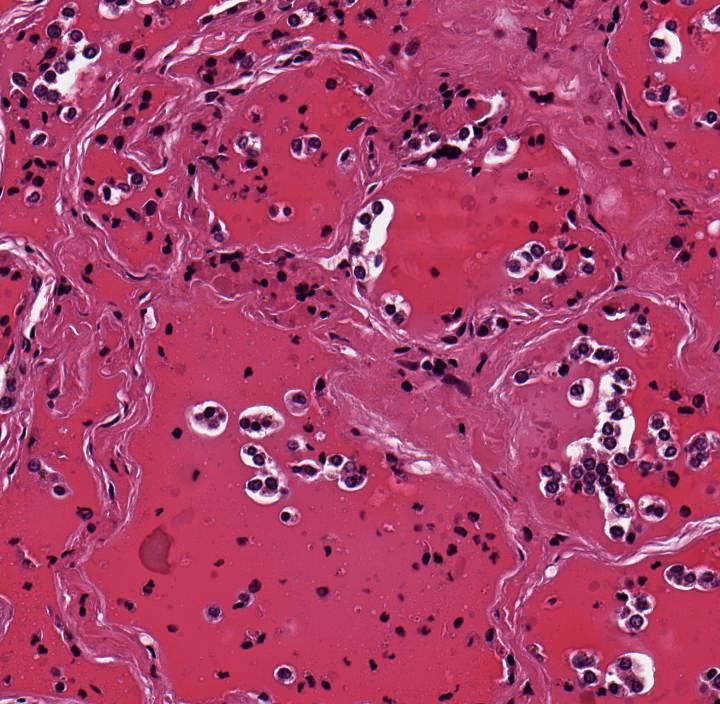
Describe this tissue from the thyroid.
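Thin wavy septa divide the field into rounded spaces. Next, the septa carry flattened cells with elongated dark nuclei. Within the pink material, rounded cells with dark nuclei cluster, most densely at lower right. Finally, small dark nuclei and nuclear fragments lie singly throughout.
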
